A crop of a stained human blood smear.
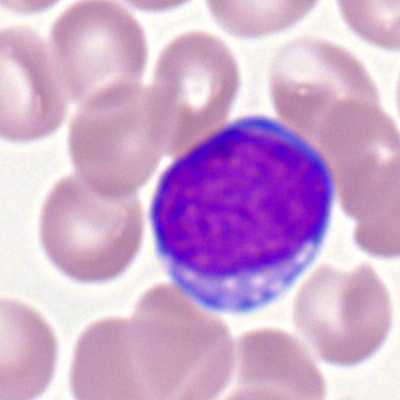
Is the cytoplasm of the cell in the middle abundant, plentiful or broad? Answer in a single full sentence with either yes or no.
No, most of the cell is taken up by its nucleus.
